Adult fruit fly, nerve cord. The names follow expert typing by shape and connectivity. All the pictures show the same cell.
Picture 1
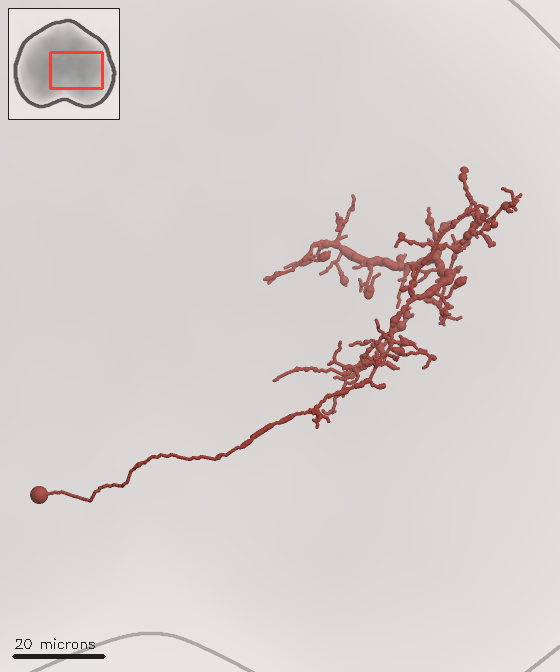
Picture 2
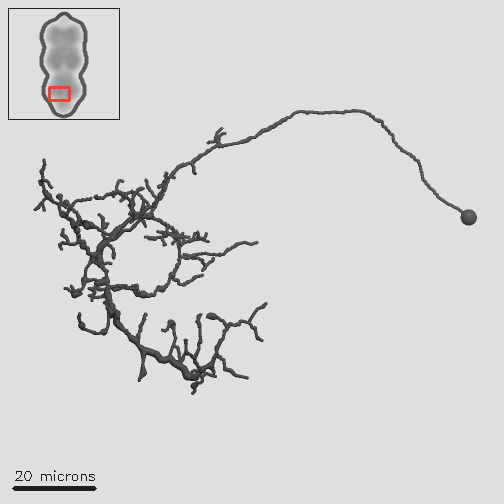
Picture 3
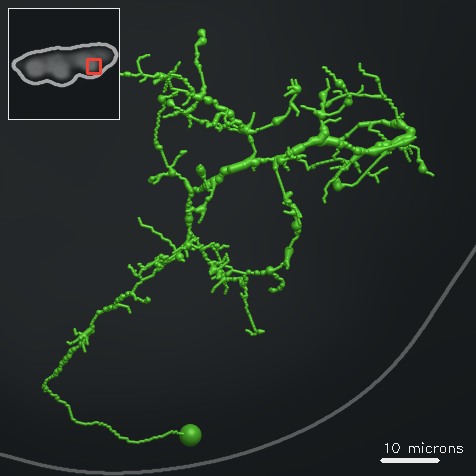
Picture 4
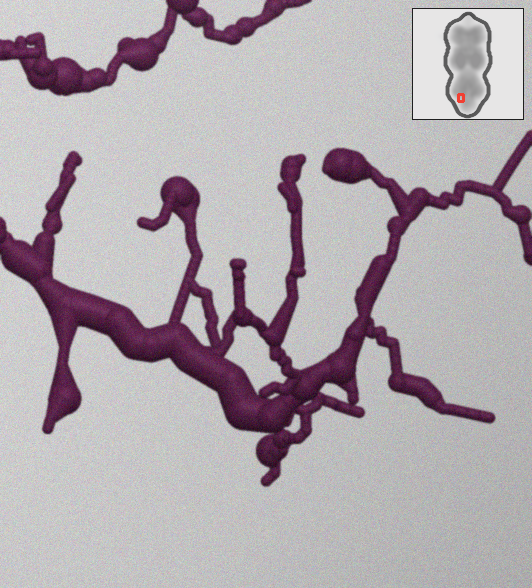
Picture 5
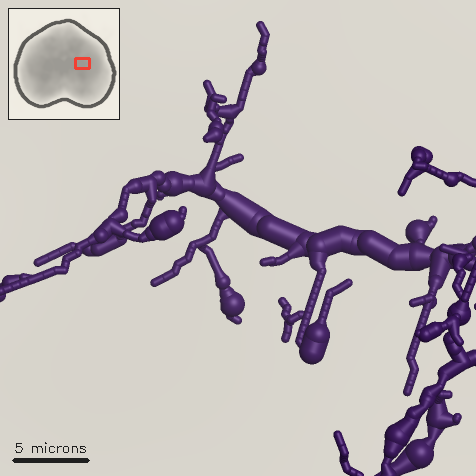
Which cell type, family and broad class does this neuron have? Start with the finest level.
IN13B089; hemilineage 13B; nerve-cord intrinsic neuron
